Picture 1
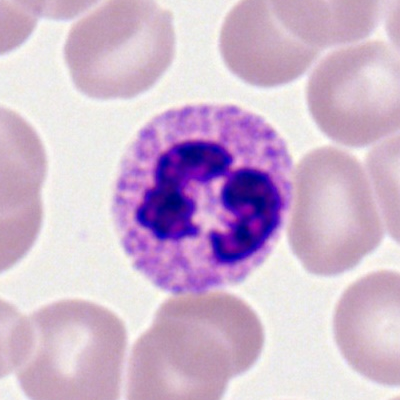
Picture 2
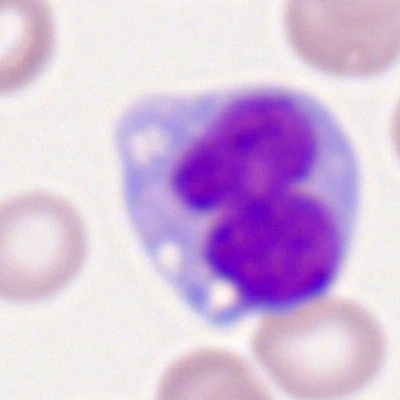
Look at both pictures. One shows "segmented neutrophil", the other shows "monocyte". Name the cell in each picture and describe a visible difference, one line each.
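Picture 1 shows a segmented neutrophil: Fine lilac granules are scattered evenly through the cytoplasm.
Picture 2 shows a monocyte: No distinct granules are seen in the cytoplasm.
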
